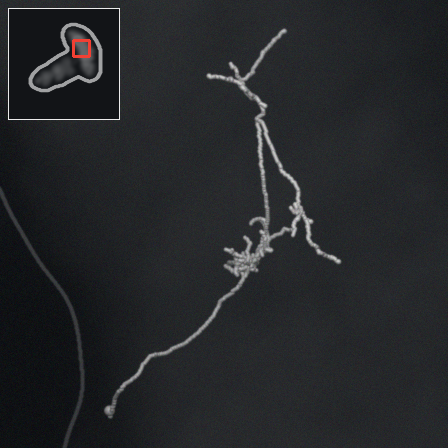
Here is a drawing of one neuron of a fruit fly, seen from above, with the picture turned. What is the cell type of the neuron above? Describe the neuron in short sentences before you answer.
The cell body can be seen at the lower left of the picture. In this view it is taller than it is wide. This is a central-brain intrinsic neuron. The cell type is FS1A_a.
